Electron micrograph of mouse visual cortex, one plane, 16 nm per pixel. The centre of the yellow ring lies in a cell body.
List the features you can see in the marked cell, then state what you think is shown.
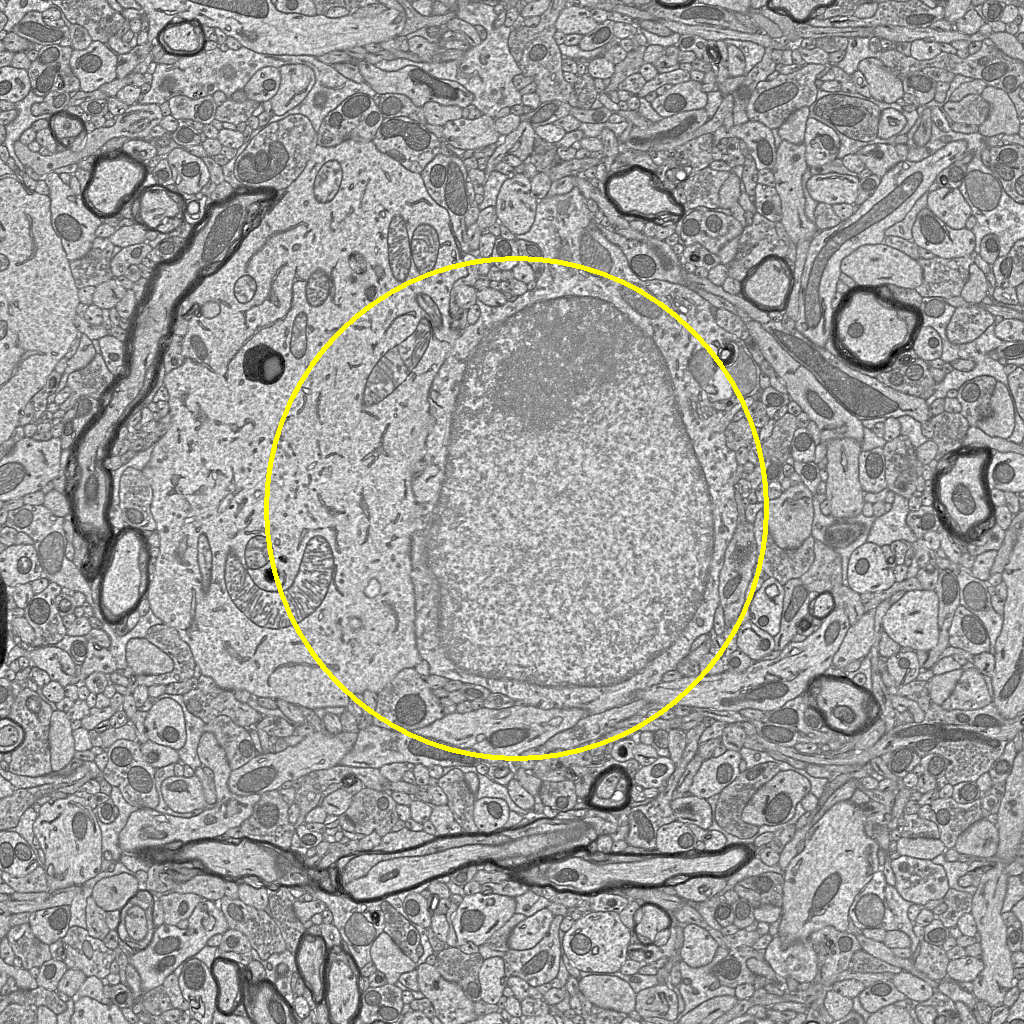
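See how the nucleus is a rounded oval, taller than wide and narrowing toward the top, with its whole outline inside the ring. The envelope runs smooth, no deep folds or indentations, and finely granular chromatin is scattered evenly through most of it. That's an astrocyte.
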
